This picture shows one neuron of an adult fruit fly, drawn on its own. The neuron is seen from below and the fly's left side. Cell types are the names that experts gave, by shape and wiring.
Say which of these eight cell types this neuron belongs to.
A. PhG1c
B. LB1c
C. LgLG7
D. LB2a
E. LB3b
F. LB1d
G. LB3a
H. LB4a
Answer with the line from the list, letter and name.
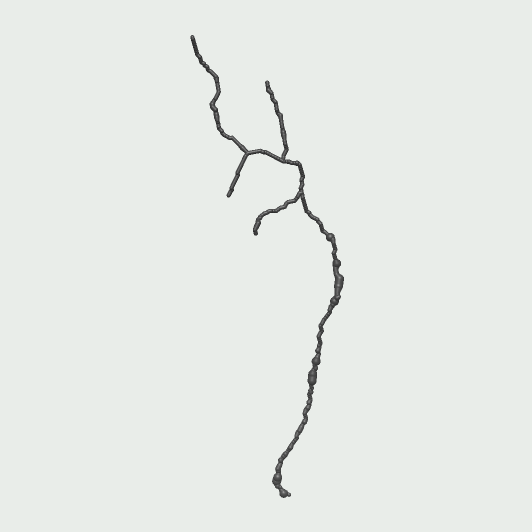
C. LgLG7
